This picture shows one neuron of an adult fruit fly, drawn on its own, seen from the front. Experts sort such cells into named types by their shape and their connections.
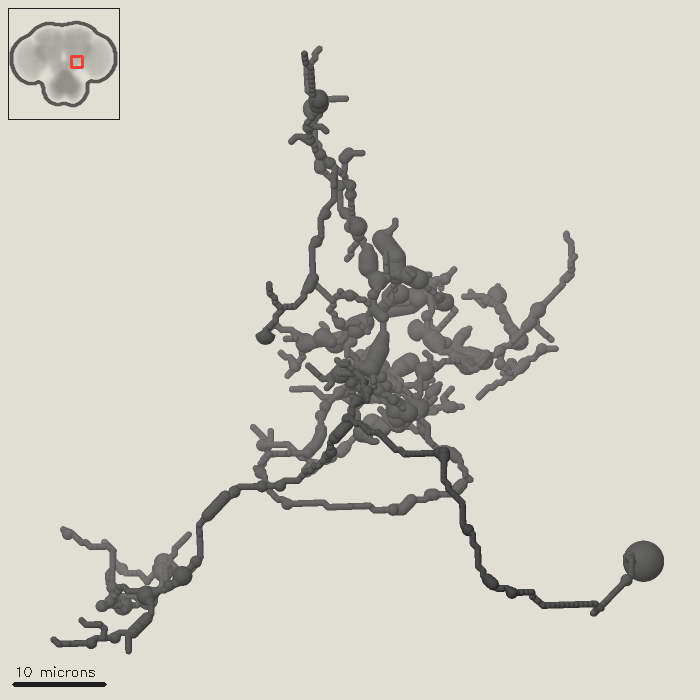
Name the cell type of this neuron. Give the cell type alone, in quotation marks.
"AMMC015"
